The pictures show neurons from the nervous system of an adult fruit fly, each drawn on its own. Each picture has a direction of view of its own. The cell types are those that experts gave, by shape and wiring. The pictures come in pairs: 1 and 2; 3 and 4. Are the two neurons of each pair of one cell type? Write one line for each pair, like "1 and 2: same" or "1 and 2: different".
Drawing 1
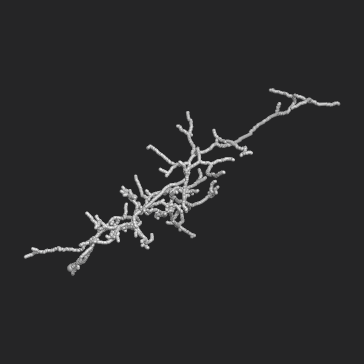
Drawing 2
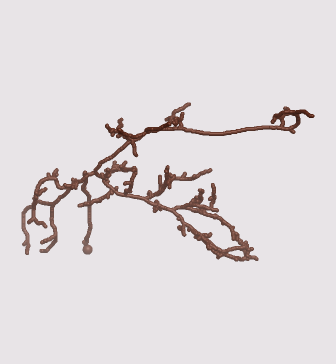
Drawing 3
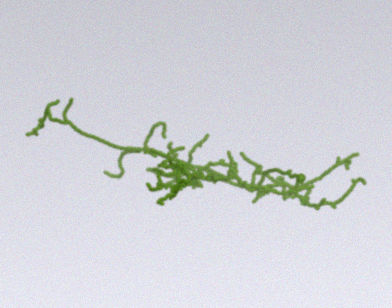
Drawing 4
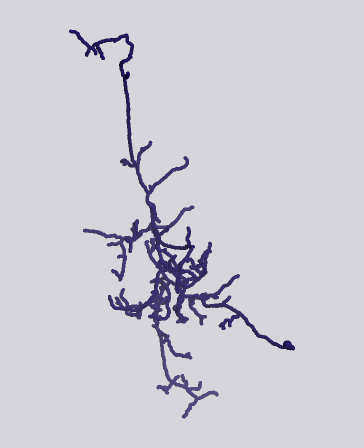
1 and 2: same
3 and 4: different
